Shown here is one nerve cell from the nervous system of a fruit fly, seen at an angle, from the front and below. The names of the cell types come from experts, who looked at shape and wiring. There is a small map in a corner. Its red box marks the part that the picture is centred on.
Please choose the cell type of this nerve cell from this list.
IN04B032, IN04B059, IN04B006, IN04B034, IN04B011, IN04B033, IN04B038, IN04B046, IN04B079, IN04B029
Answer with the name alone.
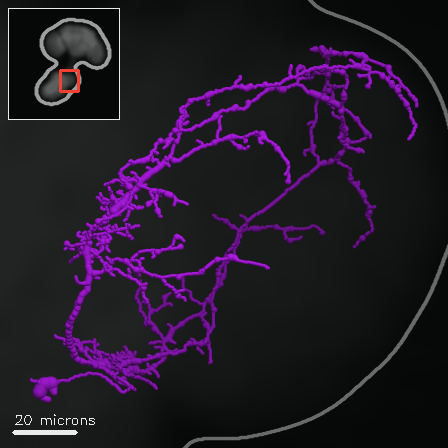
IN04B034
